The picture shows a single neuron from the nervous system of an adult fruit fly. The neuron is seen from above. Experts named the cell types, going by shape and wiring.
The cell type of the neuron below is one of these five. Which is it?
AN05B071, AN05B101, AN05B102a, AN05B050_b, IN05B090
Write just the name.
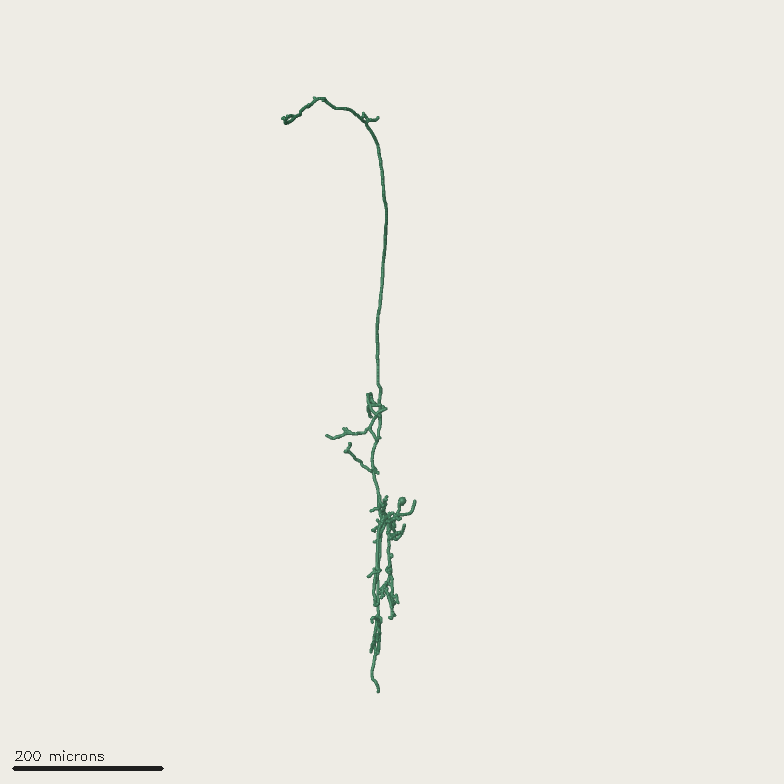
AN05B050_b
